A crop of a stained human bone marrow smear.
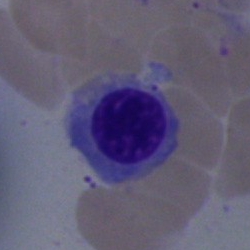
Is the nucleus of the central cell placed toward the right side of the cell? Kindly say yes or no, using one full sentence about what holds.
Yes, it is to the left of the nucleus that most cytoplasm lies.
